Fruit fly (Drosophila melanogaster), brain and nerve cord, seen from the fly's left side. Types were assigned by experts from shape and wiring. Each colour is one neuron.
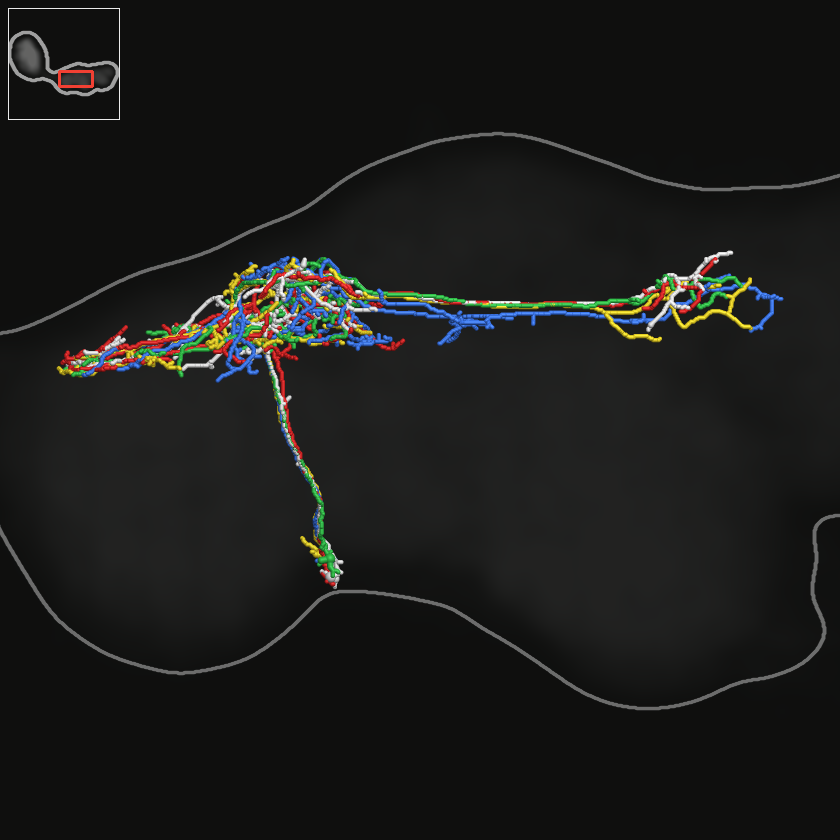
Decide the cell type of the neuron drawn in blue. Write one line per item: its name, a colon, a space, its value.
cell type: IN06A067_c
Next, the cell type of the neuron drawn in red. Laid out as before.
cell type: IN06A067_e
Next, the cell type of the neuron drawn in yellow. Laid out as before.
cell type: IN06A067_b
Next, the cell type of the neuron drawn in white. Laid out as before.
cell type: IN06A067_d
